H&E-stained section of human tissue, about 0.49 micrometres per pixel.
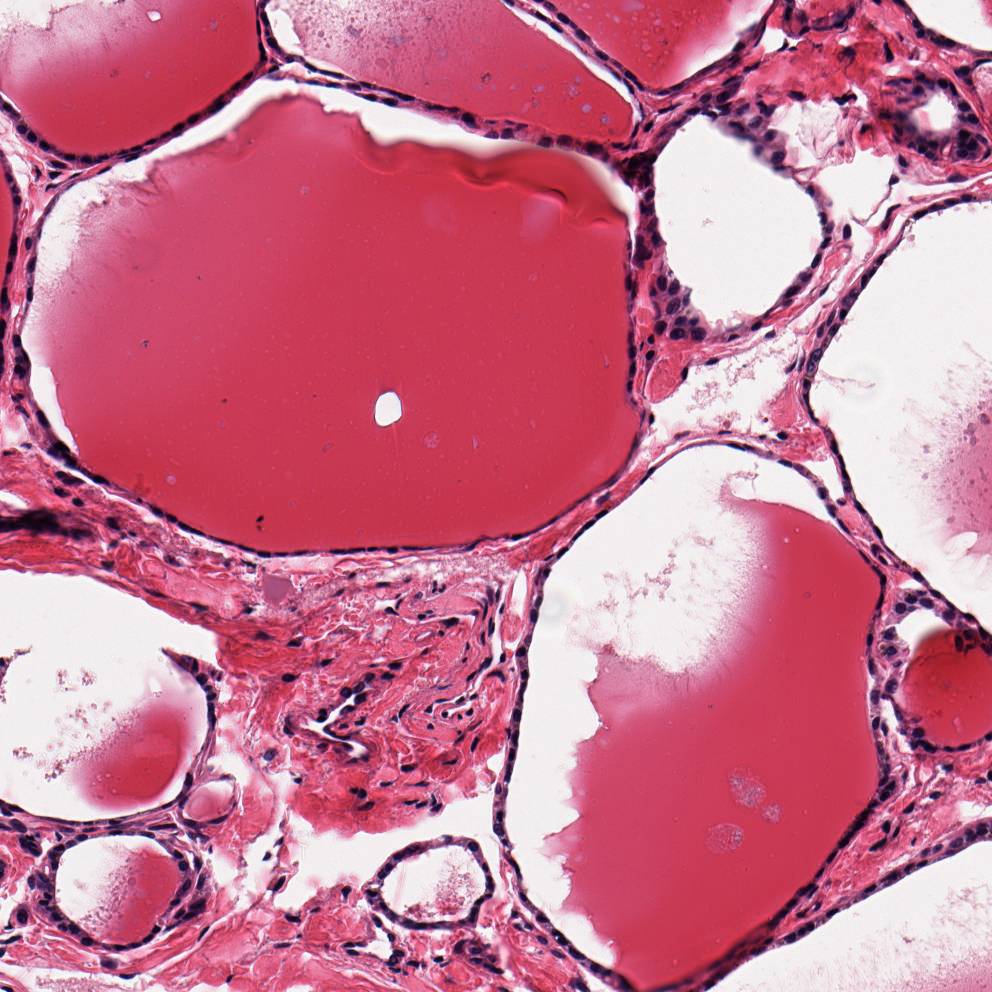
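Thyroid: closed, rounded follicles of widely varying size, packed close together, make up the field. The largest, I note, are filled with homogeneous, deep pink colloid. The large ones are lined by a single layer of flattened cells whose nuclei are dark and elongated. Checking the rest of the field, I see no fat cells anywhere.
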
